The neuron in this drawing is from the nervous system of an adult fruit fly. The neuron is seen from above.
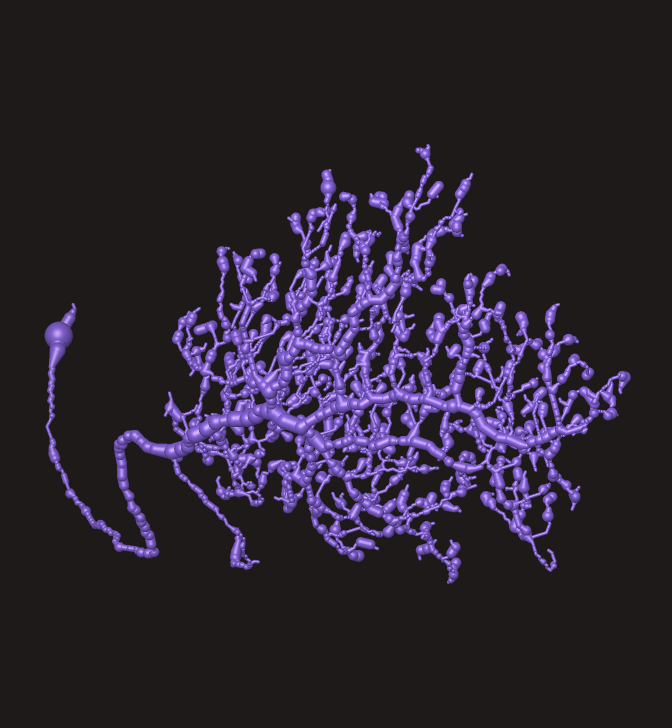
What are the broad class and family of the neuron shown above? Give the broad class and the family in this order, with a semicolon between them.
optic-lobe intrinsic neuron; Dm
